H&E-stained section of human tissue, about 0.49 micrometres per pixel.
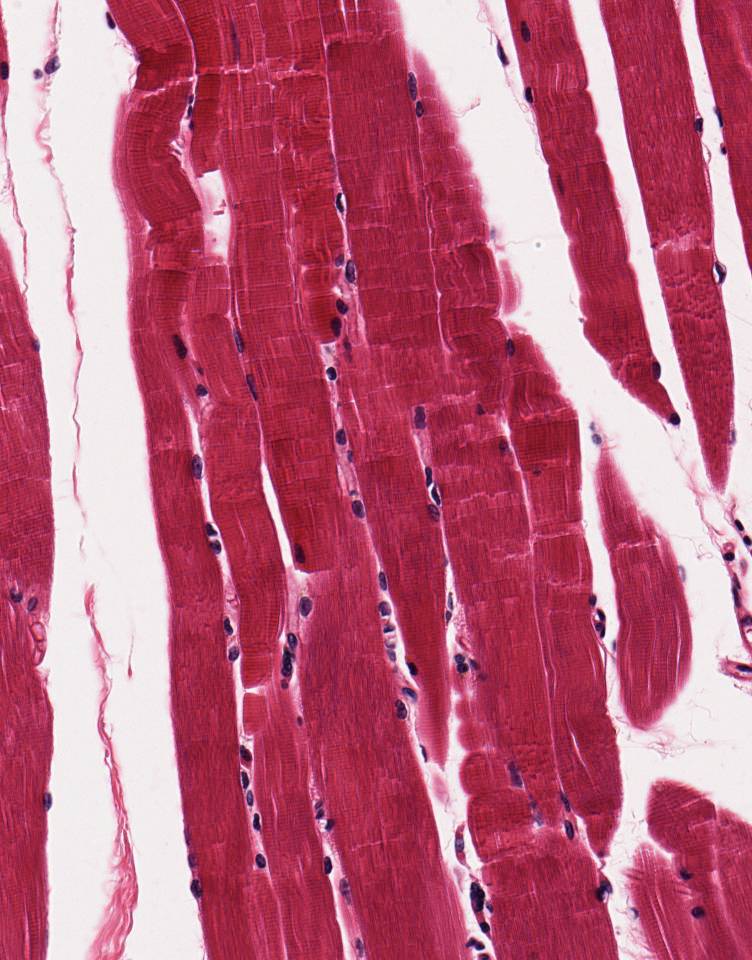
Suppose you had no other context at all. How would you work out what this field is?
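The principal tissue is skeletal muscle. Long parallel fibres running roughly top to bottom occupy most of it. Fine, regular cross-striations cross the width of the fibres, and the small, dark, oval nuclei lie at the fibre edges rather than centrally.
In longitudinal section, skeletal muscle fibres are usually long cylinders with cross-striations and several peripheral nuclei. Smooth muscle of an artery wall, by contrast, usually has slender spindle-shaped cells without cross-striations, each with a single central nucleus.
The striations and edge-placed nuclei seen here agree with skeletal muscle and set it apart from that.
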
